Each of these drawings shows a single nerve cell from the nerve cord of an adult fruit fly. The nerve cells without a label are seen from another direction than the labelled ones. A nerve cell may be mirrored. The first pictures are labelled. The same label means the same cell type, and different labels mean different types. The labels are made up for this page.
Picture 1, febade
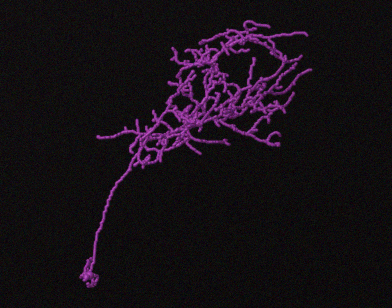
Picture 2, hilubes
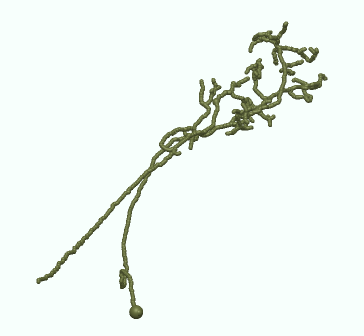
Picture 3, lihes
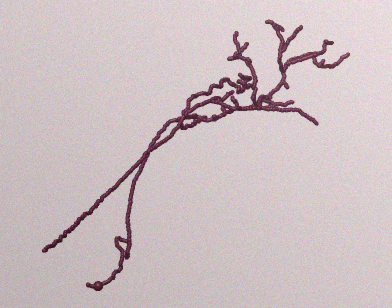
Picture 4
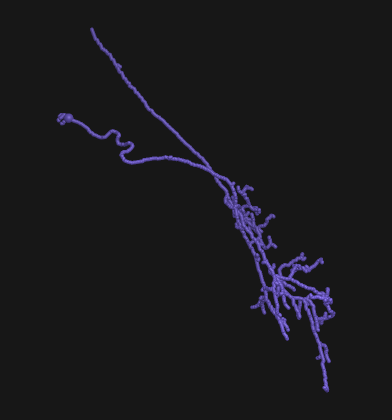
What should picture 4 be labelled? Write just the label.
hilubes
